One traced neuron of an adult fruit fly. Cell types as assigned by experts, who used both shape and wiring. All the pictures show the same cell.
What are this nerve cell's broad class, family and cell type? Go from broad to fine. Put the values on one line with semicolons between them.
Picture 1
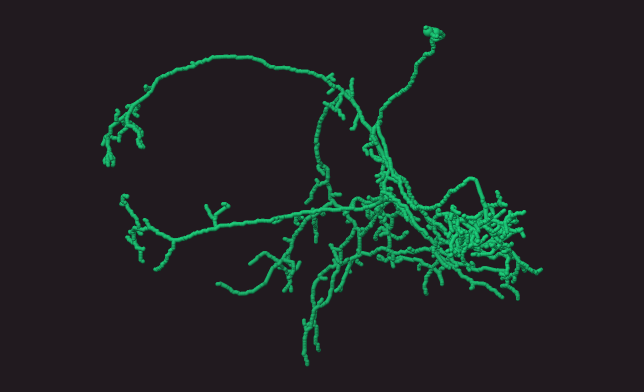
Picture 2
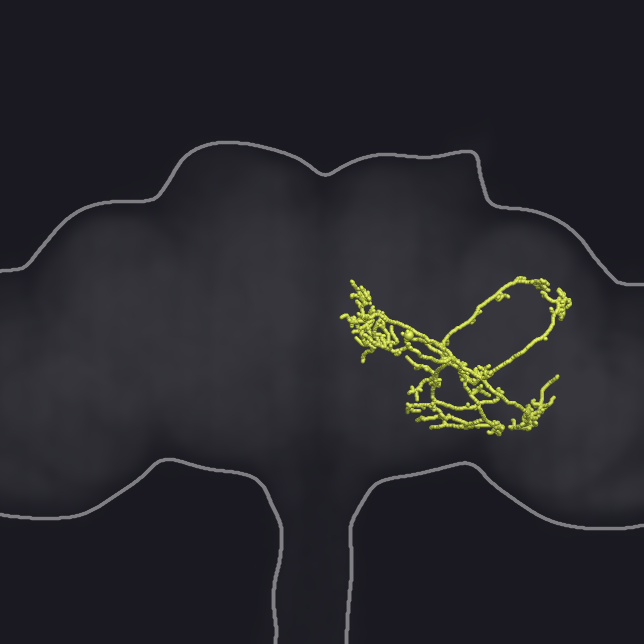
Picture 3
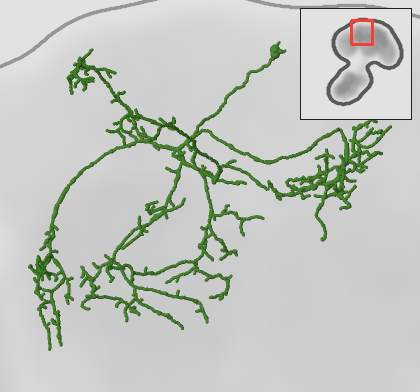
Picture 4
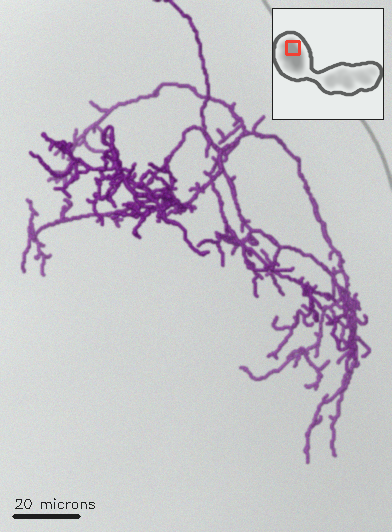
central-brain intrinsic neuron; hemilineage SMPpd1; SMP340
